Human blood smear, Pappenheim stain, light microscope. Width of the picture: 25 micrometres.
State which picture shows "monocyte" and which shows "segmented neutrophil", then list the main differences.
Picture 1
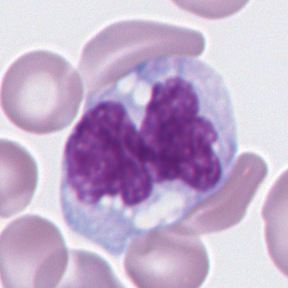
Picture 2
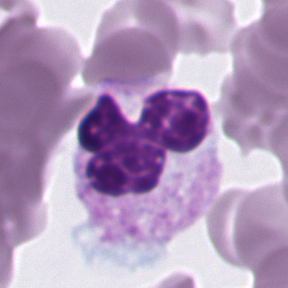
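In picture 1 is a monocyte; in picture 2, a segmented neutrophil. As to amount, both cells have plentiful cytoplasm.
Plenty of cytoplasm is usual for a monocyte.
As to colour, the monocyte's cytoplasm is a pale greyish blue, while the segmented neutrophil's is pale pinkish-lilac.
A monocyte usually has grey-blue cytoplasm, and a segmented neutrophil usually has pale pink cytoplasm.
As to granules, no coarse coloured granules can be seen in the monocyte, whereas fine pinkish-purple granules are scattered throughout the segmented neutrophil's cytoplasm.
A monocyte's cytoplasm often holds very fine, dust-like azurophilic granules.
As to the nucleus, neither cell shows a nucleolus; in the segmented neutrophil it lies in the upper part of the cell with most of the cytoplasm below it, and its chromatin is dark purple and coarsely clumped. As to outline and surroundings, the segmented neutrophil is roughly round, and a curved, elongated red cell arches over the top edge of the monocyte.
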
